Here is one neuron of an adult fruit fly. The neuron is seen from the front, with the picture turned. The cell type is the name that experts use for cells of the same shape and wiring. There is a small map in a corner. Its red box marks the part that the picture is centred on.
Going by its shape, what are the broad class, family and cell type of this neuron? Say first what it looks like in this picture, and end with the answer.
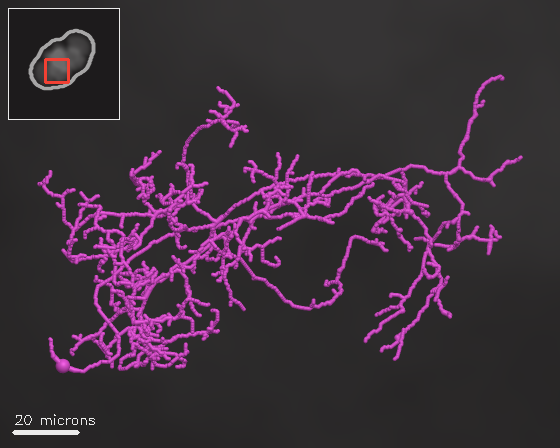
The cell body can be seen at the lower left of the picture. From left to right in the picture it spans about 150 microns. This is a central-brain intrinsic neuron. Its family is hemilineage VLPl2_medial. The cell type is AVLP180.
